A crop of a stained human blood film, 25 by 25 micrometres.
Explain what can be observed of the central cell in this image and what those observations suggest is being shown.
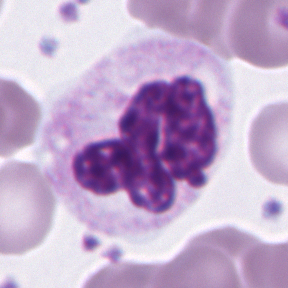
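The nuclear chromatin is dark purple and coarsely clumped. Abundant cytoplasm forms a wide rim around the nucleus. It is pale pink and filled with fine, faint pinkish-lilac granules. The cell is a segmented neutrophil.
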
